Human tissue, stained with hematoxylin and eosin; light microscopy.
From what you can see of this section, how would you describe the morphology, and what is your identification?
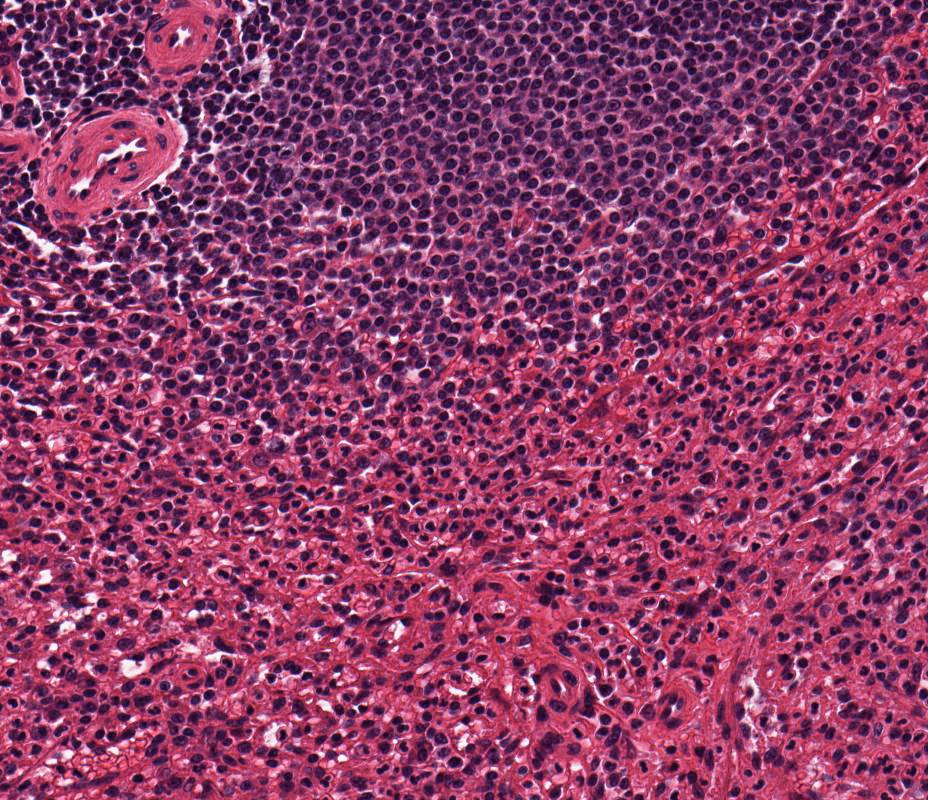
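The upper half is a dense, darker sheet of lymphocytes, small round dark nuclei and scant cytoplasm. Two thick-walled vessels with concentric pink walls and slit-like lumens sit upper left. Below, it's paler, pinker, looser, with pink fibrillary strands, clearest rightward. I'd call this spleen.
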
